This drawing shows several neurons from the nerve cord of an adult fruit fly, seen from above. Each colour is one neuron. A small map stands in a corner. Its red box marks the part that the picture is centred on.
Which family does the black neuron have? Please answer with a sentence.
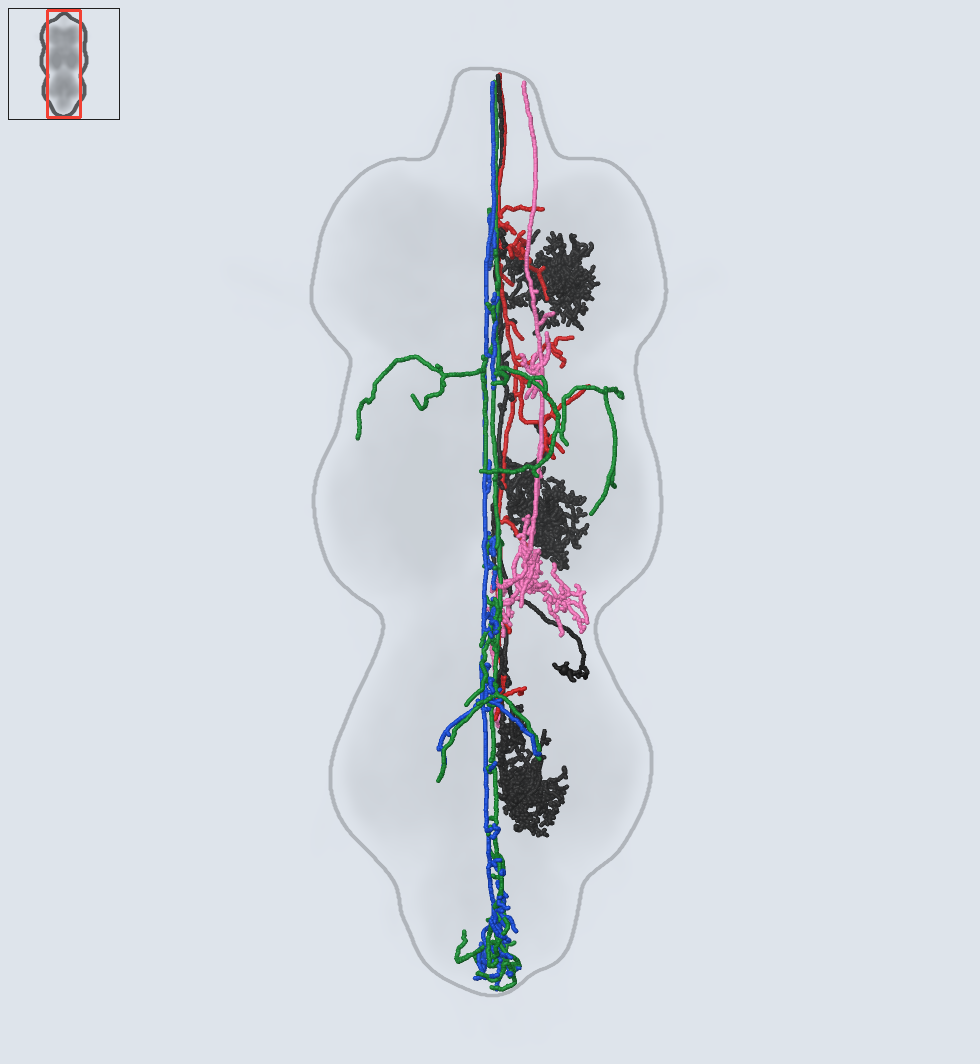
The family is hemilineage 17A.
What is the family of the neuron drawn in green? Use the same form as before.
The family is hemilineage SMPpm1.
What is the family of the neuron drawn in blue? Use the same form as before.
The family is hemilineage SMPpv2_dorsal.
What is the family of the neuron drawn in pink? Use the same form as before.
The family is hemilineage 02A.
